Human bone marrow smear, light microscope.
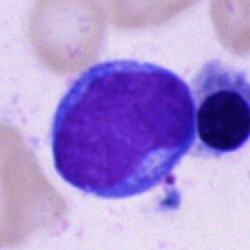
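Blast, middle cell, stained human bone marrow smear, light microscope. Chromatin finely textured, fairly evenly spread. Cytoplasm a thin, deep blue rim around the nucleus. Paler cytoplasmic zone at lower right, beside the nucleus.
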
